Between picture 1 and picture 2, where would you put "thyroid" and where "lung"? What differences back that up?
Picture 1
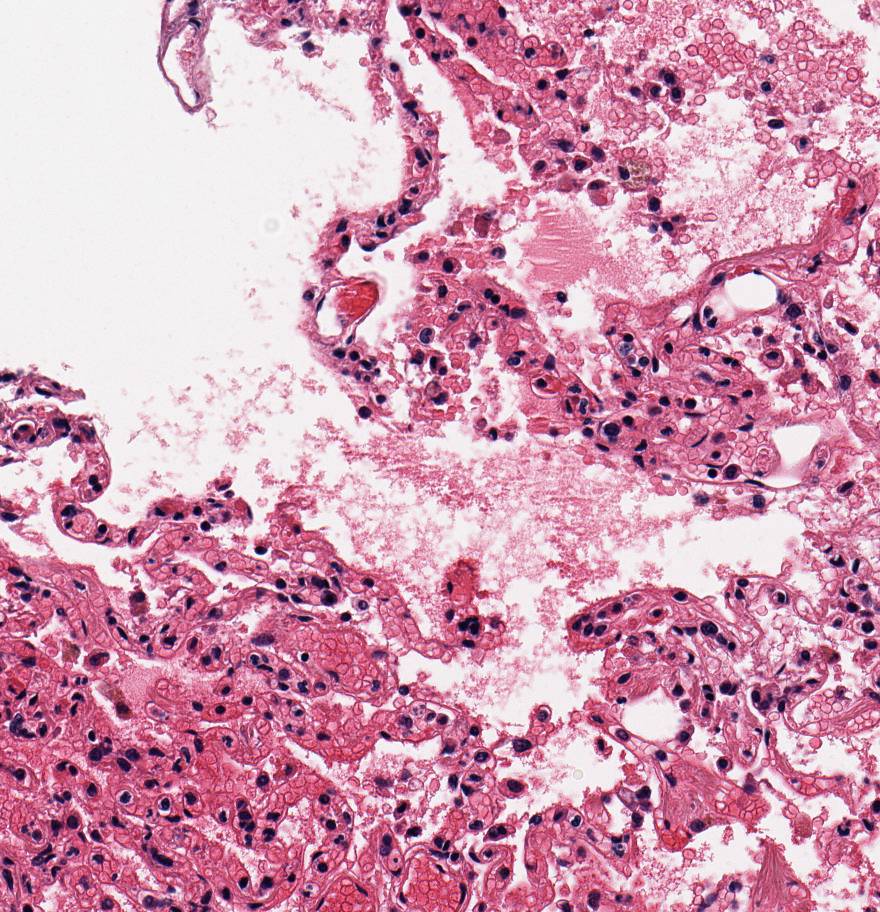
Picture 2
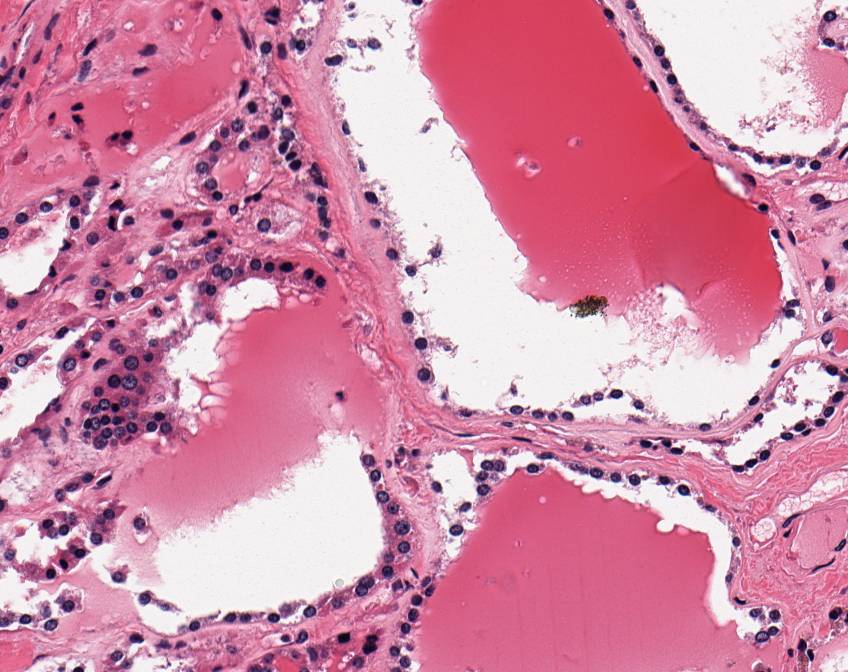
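Picture 1 shows lung; picture 2 shows thyroid. In picture 1, thin branching cellular septa form a meshwork outlining irregular air spaces, and their capillaries are distended with red blood cells, most densely at lower left. No glands are present, and a large empty area with a torn tissue edge lies at upper left. In picture 2, follicle lumina hold homogeneous deep pink colloid, in many shrunk from the lining to leave clear white spaces.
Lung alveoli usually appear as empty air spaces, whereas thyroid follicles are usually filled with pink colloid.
A tight cluster of cells with round, dark nuclei lies at its left edge, below the middle.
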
